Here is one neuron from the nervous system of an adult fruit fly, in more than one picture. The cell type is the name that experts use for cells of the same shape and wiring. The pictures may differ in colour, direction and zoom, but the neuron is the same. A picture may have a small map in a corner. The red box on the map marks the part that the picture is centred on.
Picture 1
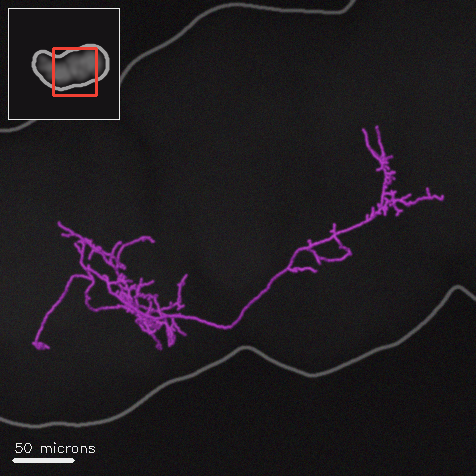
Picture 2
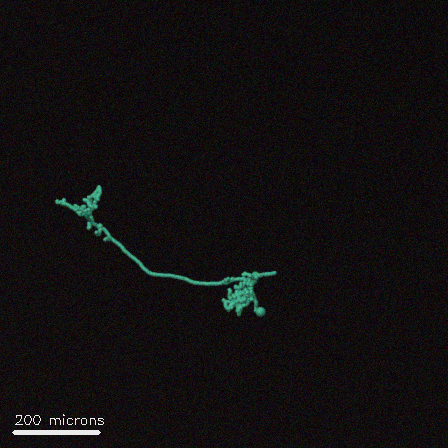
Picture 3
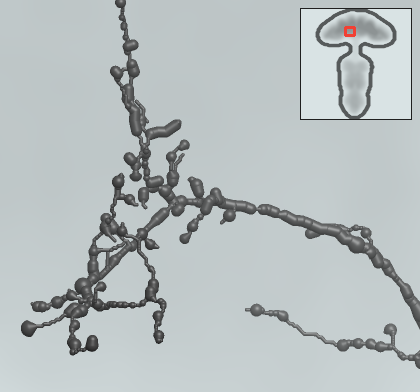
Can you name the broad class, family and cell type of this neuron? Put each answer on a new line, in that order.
ascending neuron
hemilineage 06B
AN06B039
